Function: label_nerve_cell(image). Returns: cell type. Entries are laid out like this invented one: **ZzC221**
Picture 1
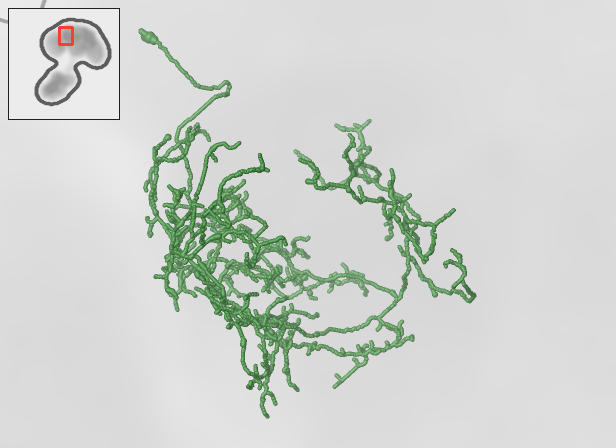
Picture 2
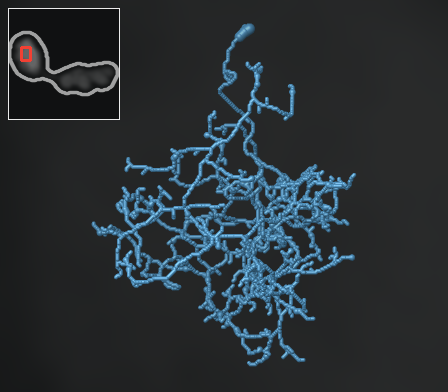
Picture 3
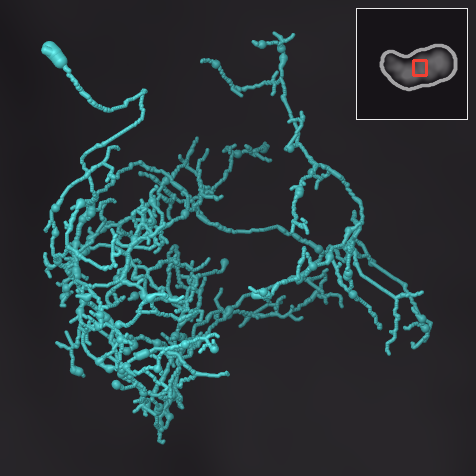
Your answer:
**PVLP082**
